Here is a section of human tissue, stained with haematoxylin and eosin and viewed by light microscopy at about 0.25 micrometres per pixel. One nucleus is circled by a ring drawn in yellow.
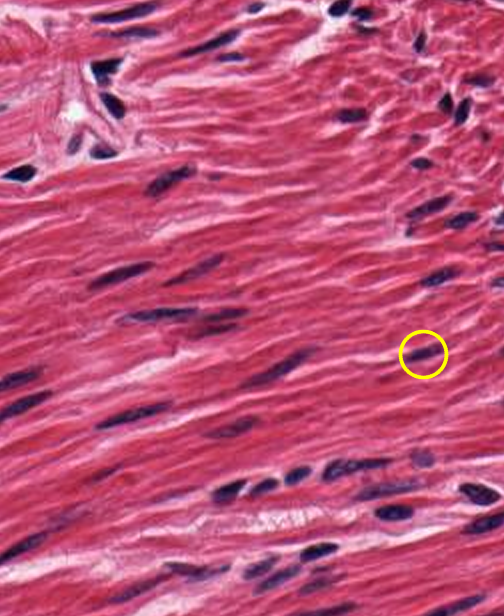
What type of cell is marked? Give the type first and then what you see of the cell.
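This is a smooth muscle cell. The nucleus is long and slender with tapered ends, and its long axis runs in the same direction as the surrounding fibres. The nucleus stains dark purple and is about the same size and shape as the other elongated nuclei nearby. The cytoplasm is pink and streaky, and it merges into the neighbouring pink strands without a clear outline of its own. The cell lies within a tightly packed sheet of parallel pink strands that run diagonally across the field, alongside similar cells with spindle-shaped nuclei.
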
